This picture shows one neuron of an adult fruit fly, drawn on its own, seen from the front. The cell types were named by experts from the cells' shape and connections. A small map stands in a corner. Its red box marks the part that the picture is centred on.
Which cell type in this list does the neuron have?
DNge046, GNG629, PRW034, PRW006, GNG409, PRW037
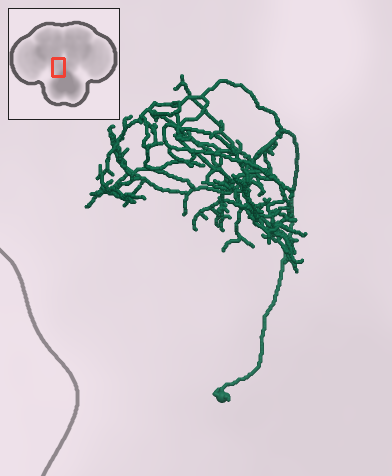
GNG409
